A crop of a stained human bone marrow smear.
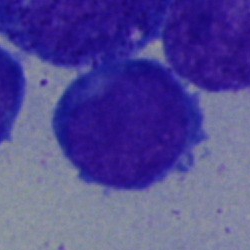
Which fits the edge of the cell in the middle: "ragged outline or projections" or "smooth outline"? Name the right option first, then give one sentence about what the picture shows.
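Ragged outline or projections. Small irregular blebs project from the lower right border of the cell.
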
